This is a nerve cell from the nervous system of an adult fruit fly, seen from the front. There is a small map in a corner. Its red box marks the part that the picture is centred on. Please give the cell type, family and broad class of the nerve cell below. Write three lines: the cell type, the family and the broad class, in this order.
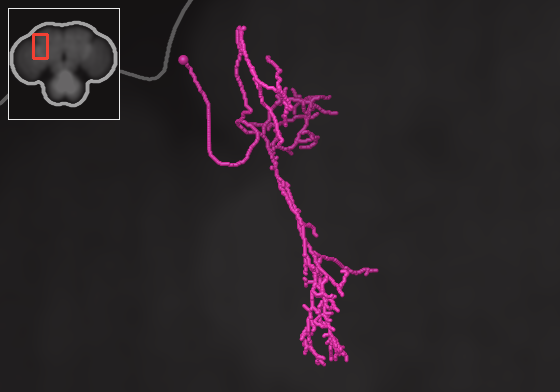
AVLP003
hemilineage LHl1
central-brain intrinsic neuron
